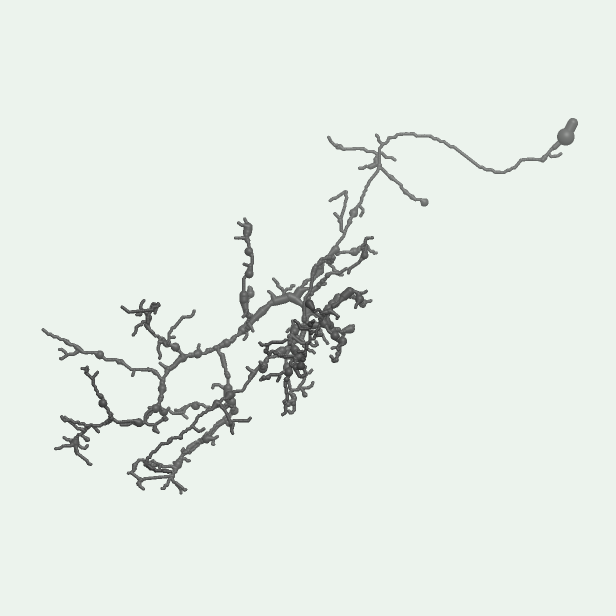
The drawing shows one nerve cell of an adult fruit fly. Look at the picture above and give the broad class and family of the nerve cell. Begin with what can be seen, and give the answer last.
The cell body can be seen at the upper right of the picture. Dozens of branch ends can be seen. This is a nerve-cord intrinsic neuron. Its family is hemilineage 20A.22A.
